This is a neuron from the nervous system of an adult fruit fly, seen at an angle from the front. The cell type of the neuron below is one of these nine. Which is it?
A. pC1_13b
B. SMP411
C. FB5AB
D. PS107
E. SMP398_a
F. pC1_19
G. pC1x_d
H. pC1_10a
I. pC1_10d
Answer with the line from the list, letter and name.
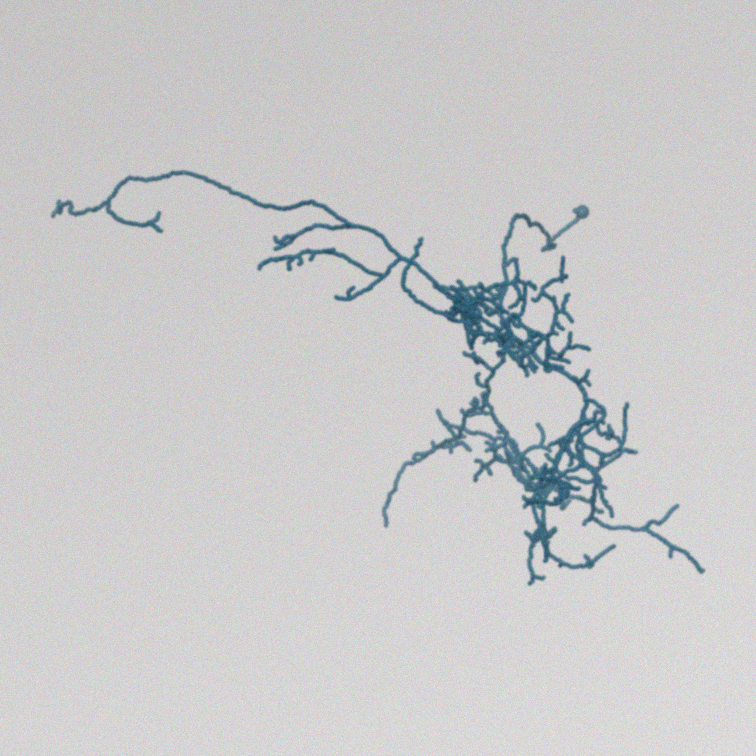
H. pC1_10a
